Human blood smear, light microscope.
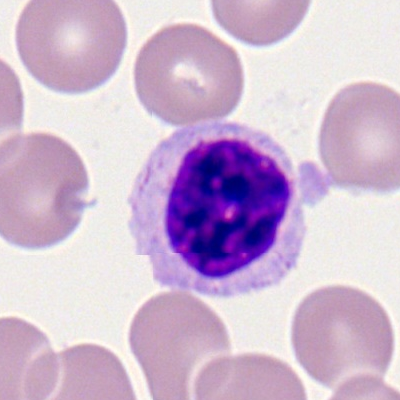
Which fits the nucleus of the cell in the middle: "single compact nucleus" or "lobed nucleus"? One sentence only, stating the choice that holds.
There is a single undivided, compact nucleus of round, oval or kidney shape in the cell.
